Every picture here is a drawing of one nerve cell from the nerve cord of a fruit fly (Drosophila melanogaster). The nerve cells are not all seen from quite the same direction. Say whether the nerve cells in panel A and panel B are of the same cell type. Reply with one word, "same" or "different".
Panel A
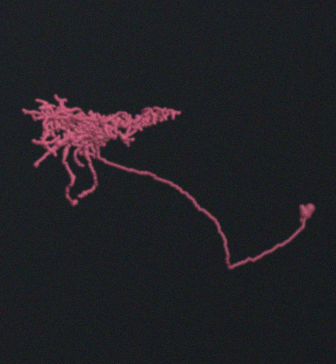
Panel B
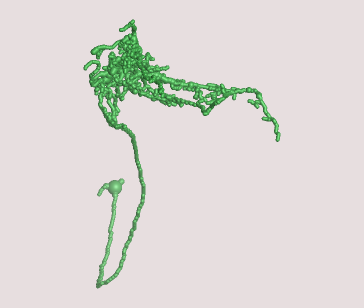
same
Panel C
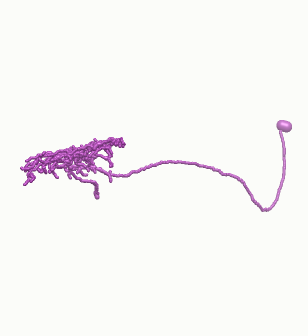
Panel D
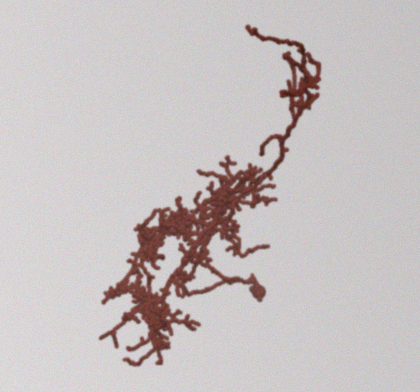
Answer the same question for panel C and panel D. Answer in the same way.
different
